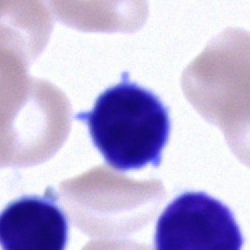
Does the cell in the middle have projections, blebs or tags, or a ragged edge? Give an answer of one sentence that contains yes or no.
Yes, there is a ragged or frayed outline, or there are projections, blebs or tags, on this cell.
